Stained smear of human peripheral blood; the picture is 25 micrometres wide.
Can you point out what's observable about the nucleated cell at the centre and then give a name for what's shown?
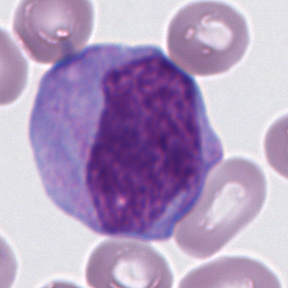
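Elongated from top to bottom, the nucleus measures about 16 by 10 micrometres and lies off-centre, towards the right side of the cell. A broad band of cytoplasm occupies the left side of the nucleus and contains no clear vacuoles. The cell is an atypical promyelocyte.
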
